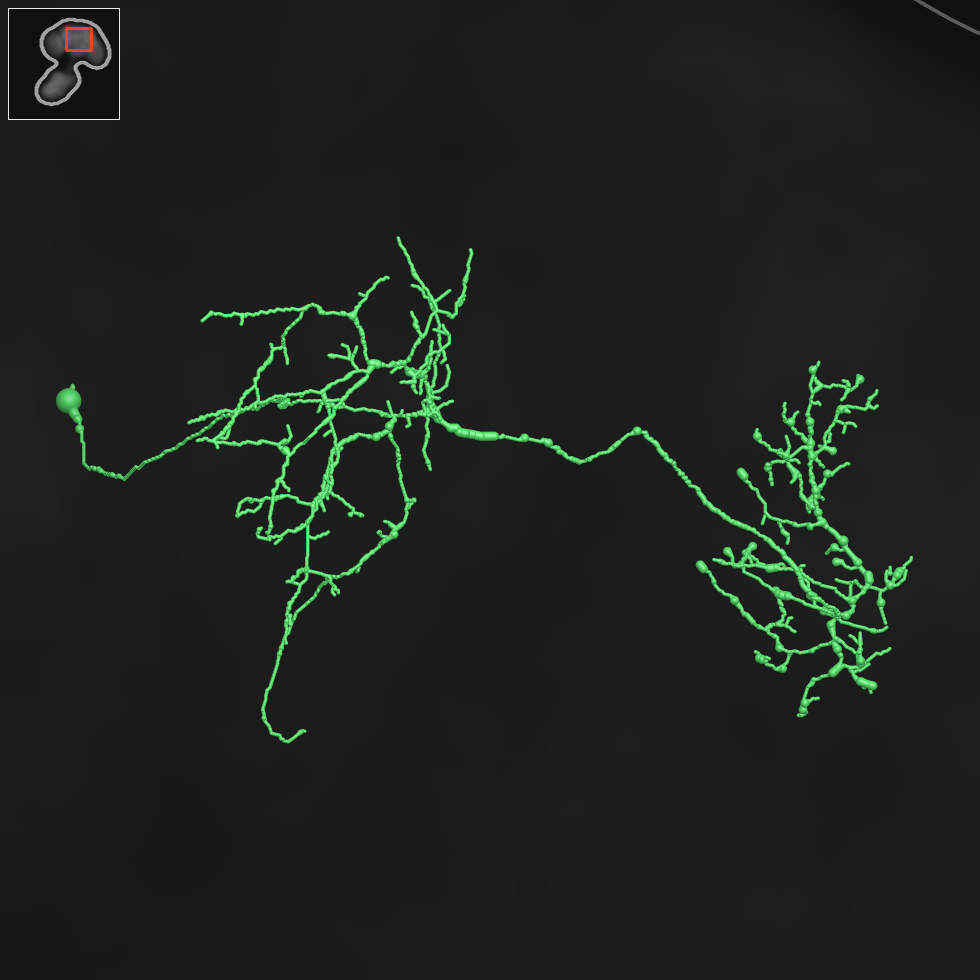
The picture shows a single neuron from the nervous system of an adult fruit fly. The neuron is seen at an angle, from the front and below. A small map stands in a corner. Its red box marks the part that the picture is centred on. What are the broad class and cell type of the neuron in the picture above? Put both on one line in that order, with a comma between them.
central-brain intrinsic neuron, LAL196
